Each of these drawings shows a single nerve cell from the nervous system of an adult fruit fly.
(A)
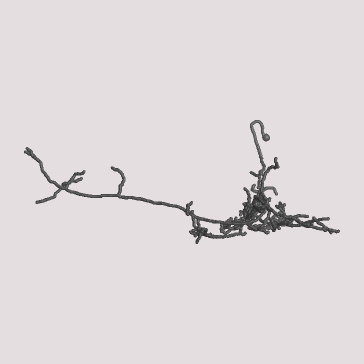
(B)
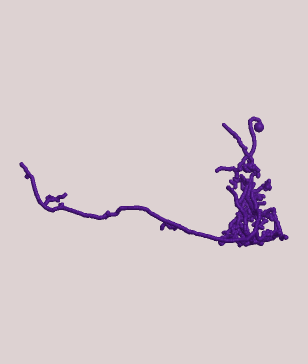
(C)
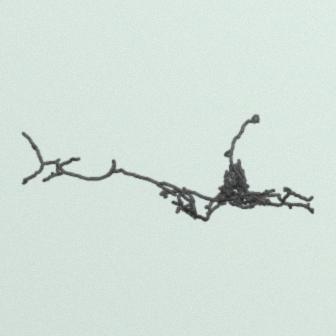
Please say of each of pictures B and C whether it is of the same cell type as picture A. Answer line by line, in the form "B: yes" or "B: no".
B: yes
C: yes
